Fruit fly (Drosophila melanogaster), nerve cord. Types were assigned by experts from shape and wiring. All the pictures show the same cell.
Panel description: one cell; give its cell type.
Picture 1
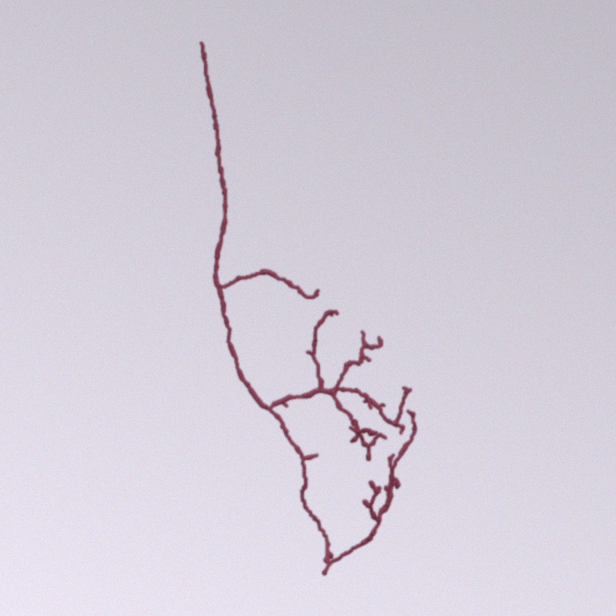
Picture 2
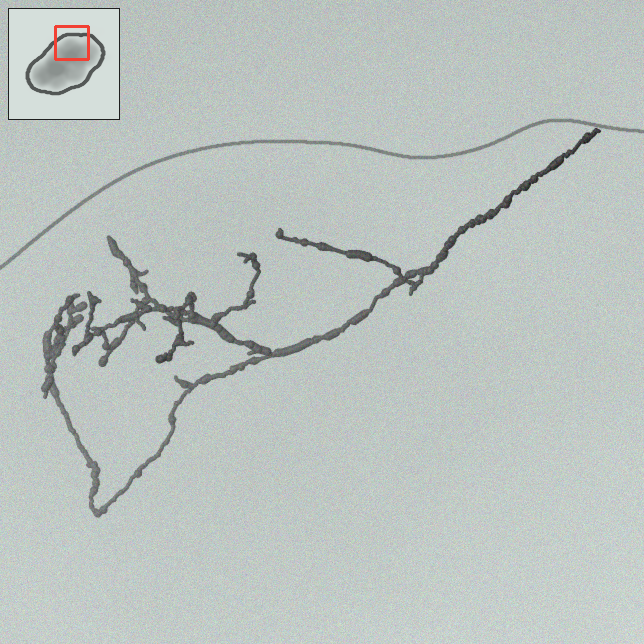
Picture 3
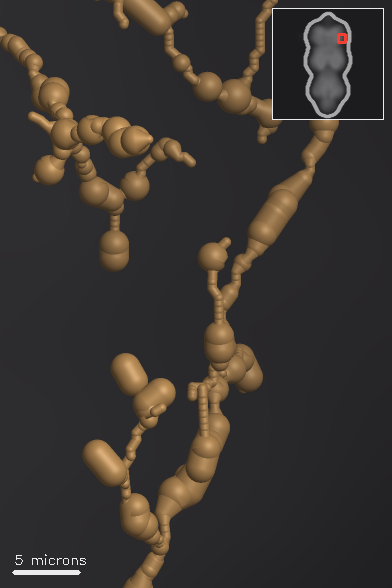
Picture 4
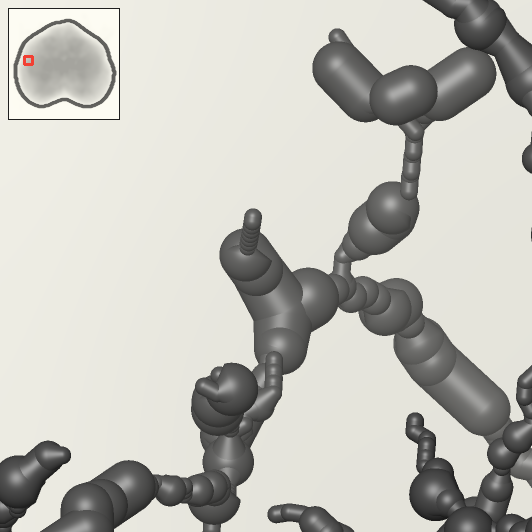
DNg54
